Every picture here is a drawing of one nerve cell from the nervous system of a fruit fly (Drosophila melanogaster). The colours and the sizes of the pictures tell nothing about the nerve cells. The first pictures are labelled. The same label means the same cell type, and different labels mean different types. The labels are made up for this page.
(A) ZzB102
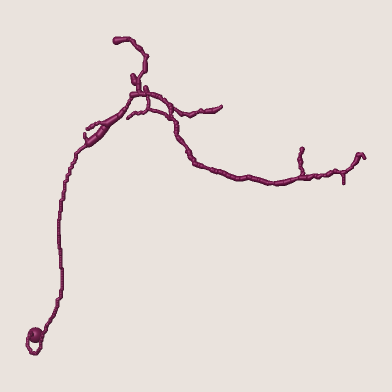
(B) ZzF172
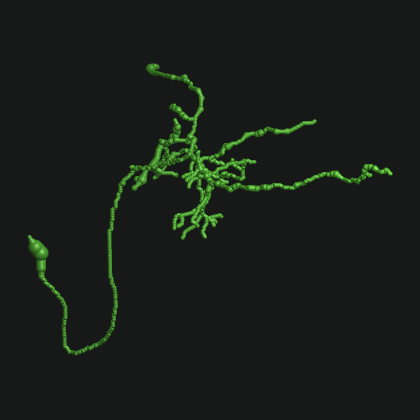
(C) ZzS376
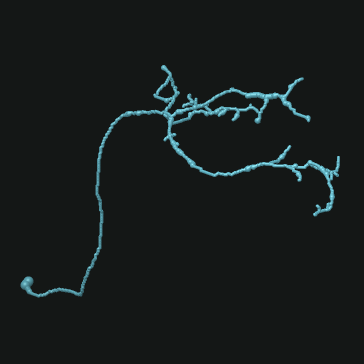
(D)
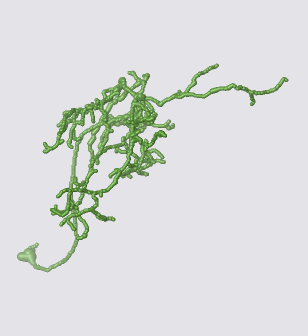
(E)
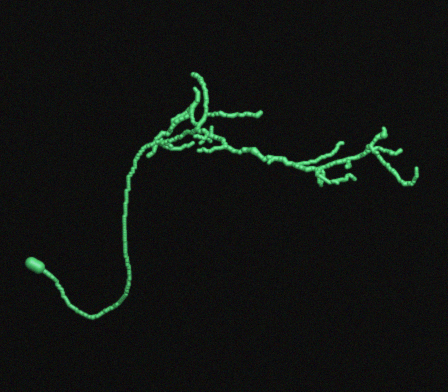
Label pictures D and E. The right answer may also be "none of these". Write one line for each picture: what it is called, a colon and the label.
D: ZzF172
E: ZzF172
